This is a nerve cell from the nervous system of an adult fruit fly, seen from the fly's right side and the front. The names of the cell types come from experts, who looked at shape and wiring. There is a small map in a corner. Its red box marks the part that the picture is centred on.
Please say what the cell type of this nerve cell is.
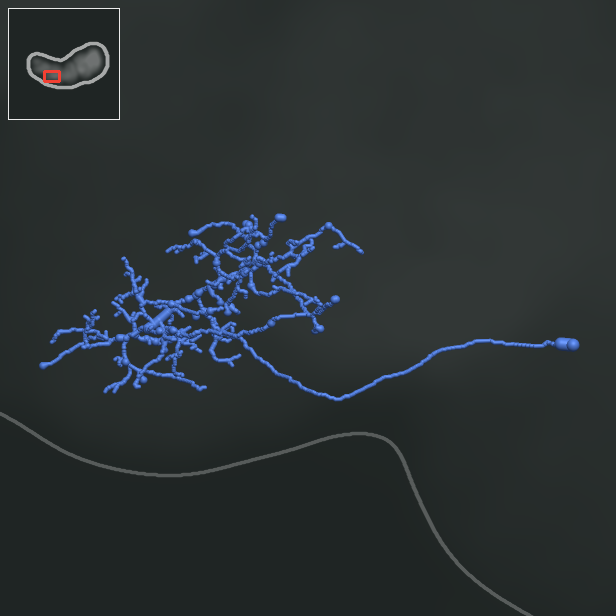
IN14A056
